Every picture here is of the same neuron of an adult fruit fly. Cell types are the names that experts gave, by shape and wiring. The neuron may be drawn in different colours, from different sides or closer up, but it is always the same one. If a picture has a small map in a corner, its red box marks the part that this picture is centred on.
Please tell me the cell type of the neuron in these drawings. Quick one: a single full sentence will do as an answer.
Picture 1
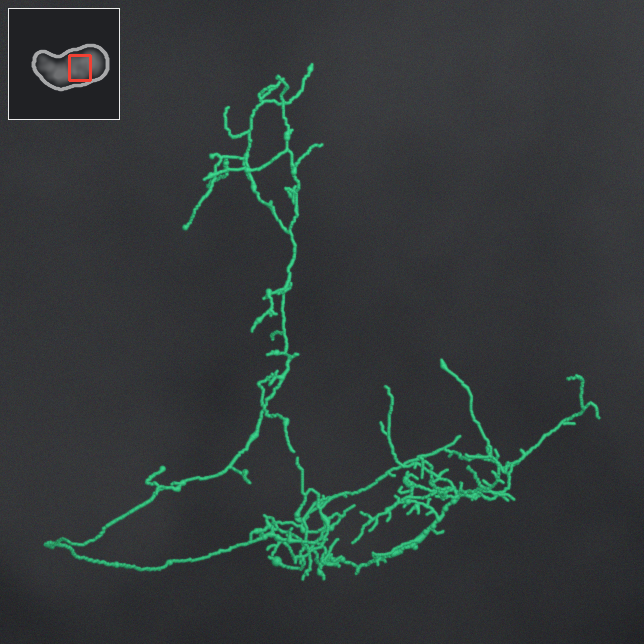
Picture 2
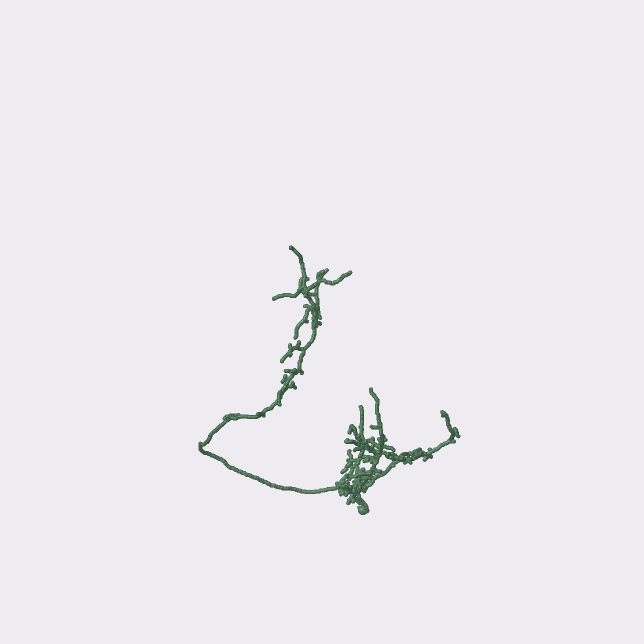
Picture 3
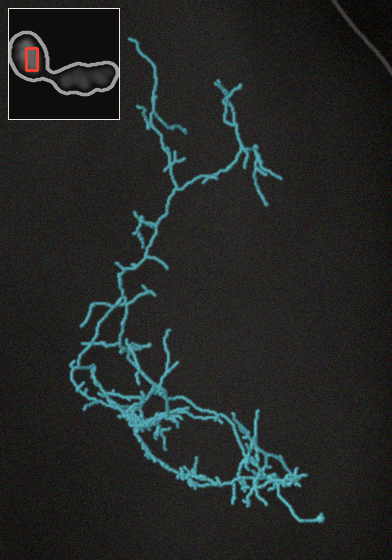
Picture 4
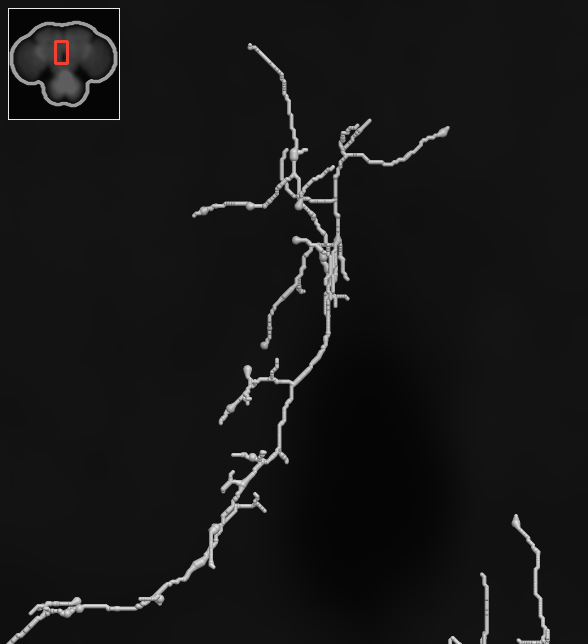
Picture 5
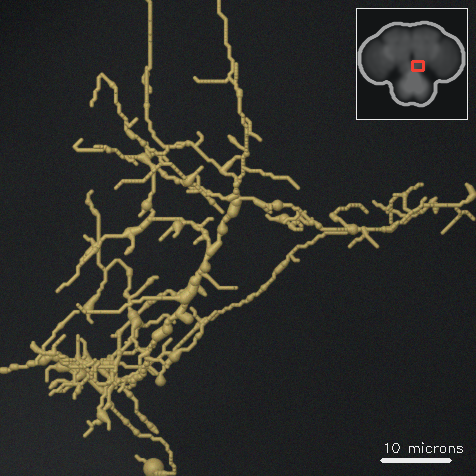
For this neuron, the cell type is GNG331.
